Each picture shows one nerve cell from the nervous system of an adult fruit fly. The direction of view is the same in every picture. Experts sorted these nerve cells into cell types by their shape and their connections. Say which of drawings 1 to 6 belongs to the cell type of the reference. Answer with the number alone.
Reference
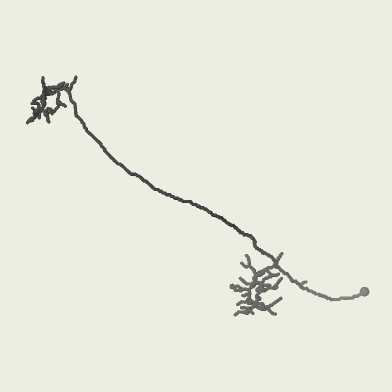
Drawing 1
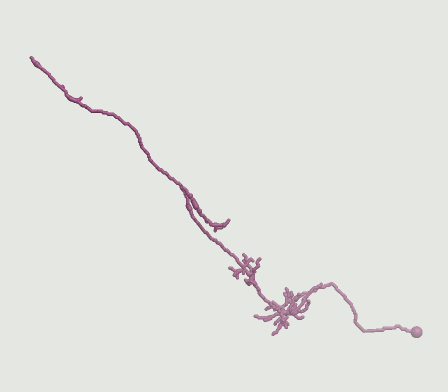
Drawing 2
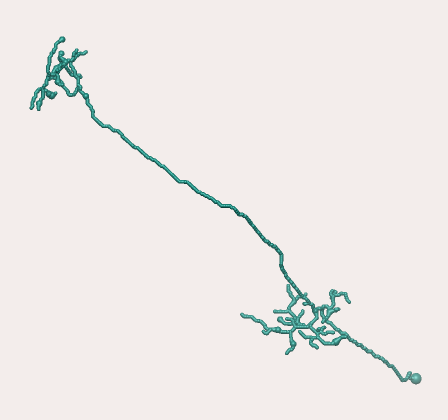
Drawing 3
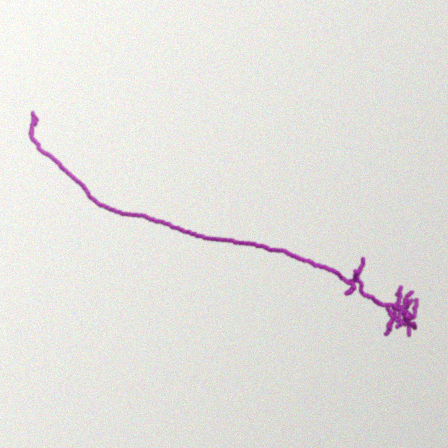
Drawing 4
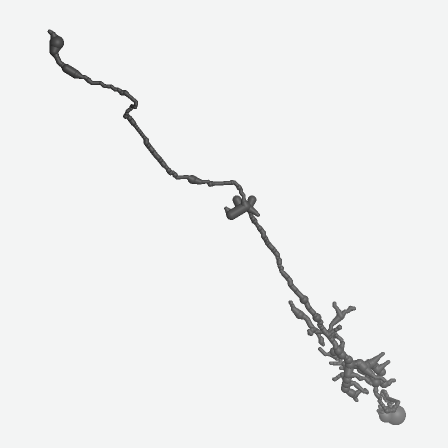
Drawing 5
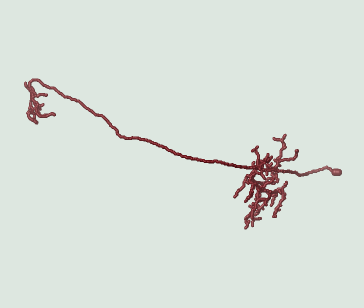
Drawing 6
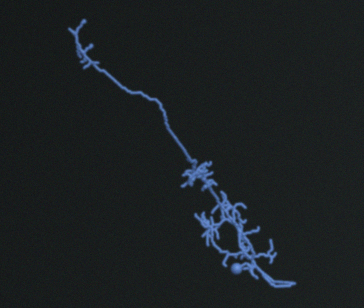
2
